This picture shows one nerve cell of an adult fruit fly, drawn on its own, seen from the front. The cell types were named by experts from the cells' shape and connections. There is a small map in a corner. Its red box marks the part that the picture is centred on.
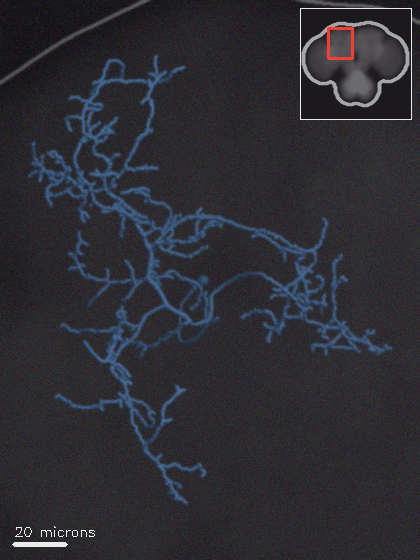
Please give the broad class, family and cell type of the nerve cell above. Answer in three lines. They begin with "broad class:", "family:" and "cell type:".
broad class: central-brain intrinsic neuron
family: hemilineage DL1_ventral
cell type: AVLP521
